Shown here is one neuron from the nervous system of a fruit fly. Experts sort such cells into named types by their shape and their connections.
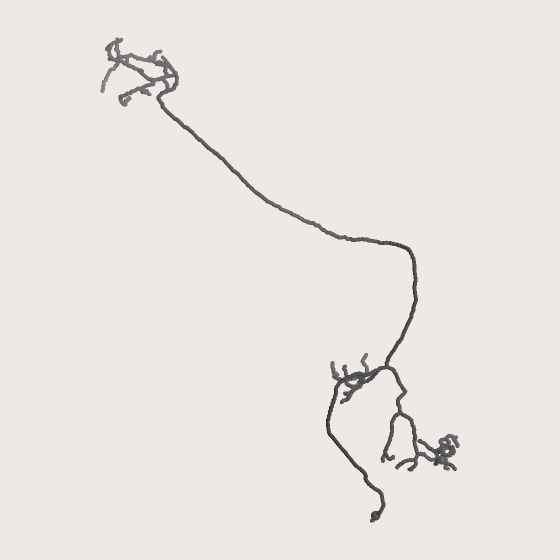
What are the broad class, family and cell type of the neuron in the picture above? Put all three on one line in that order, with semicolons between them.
central-brain intrinsic neuron; hemilineage ALv1; CB2711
